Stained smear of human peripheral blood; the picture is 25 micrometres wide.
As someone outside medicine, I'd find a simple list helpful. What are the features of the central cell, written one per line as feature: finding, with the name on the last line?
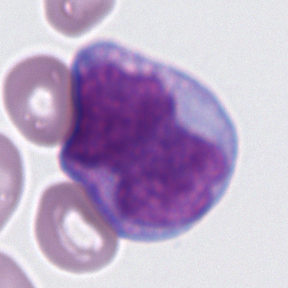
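Size: about 18 by 16 micrometres
Nucleus shape: irregular and folded, border notched
Nucleus extent: fills most of the cell
Chromatin: fine and lacy, not coarsely clumped
Cytoplasm: widest band to the right of the nucleus
Name, then: atypical promyelocyte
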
